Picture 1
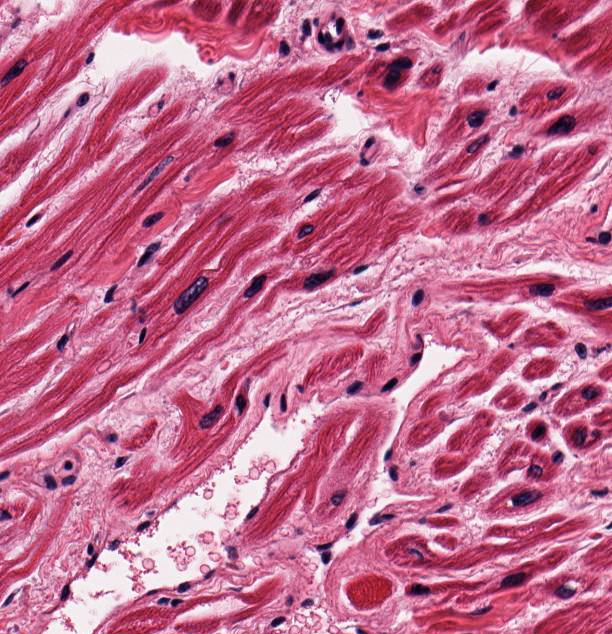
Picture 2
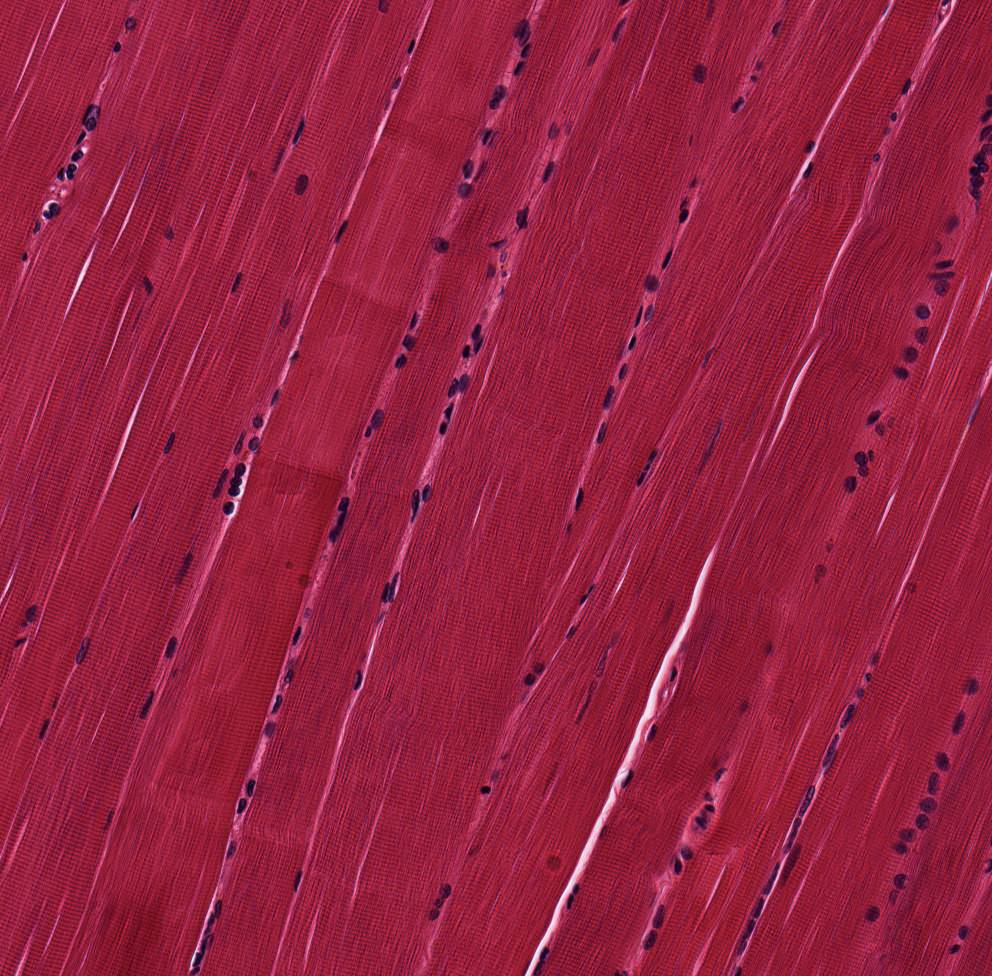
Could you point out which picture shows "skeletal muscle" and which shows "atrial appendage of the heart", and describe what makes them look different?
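Picture 1: atrial appendage of the heart. Picture 2: skeletal muscle. Picture 1 fibres branch and join neighbours; at left and centre they run diagonally, lower left to upper right. At lower right they are cut across as rounded profiles, some with a central nucleus. Cytoplasm deep pink, with fine lengthwise fibrillar streaks. Picture 2 fibres run straight and unbranched alongside one another, with fine transverse cross-striations along their length. Nuclei dark, elongated, at fibre edges rather than centres; cytoplasm deep, even red-pink.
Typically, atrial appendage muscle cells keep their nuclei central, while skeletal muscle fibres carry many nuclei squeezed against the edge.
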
